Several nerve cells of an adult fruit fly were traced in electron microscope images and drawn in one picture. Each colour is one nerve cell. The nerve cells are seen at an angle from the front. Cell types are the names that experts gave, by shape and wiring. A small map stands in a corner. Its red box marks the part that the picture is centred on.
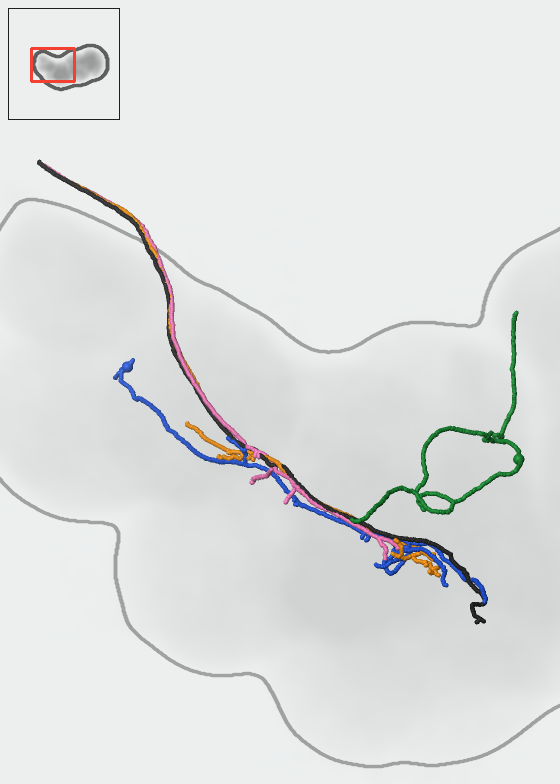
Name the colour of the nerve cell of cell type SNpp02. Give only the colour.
pink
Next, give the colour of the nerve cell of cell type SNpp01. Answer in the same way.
black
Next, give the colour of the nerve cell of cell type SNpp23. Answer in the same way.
green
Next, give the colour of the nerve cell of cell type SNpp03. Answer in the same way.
orange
